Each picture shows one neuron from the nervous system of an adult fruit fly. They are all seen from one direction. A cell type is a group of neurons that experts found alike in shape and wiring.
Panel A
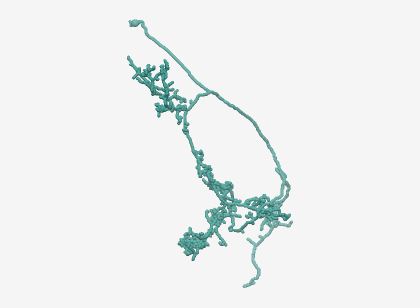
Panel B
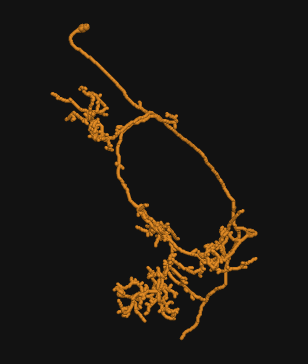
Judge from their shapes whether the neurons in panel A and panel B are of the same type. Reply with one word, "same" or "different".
same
